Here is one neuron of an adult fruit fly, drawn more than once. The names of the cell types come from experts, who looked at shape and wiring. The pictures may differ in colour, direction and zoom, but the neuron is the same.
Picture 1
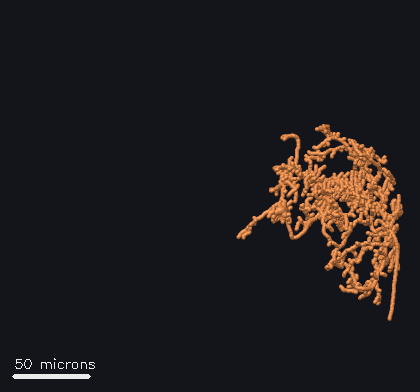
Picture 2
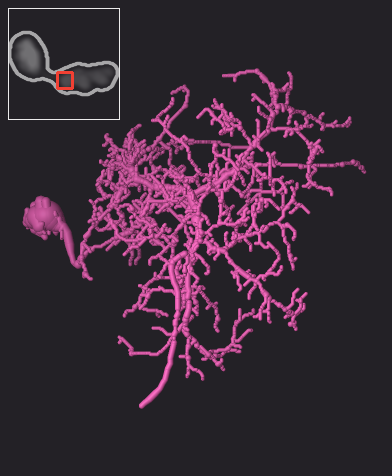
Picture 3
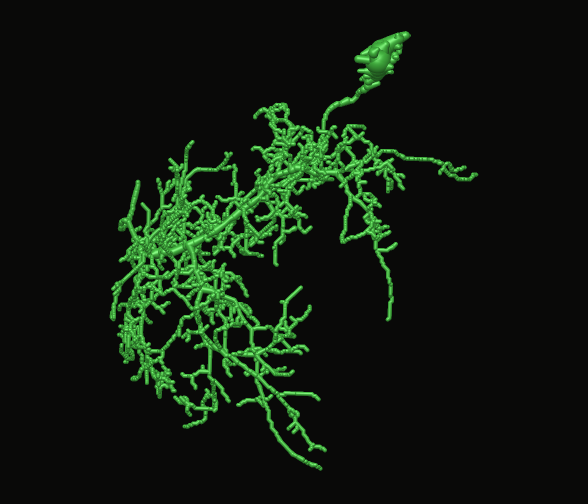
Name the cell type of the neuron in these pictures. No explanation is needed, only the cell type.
Sternotrochanter MN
